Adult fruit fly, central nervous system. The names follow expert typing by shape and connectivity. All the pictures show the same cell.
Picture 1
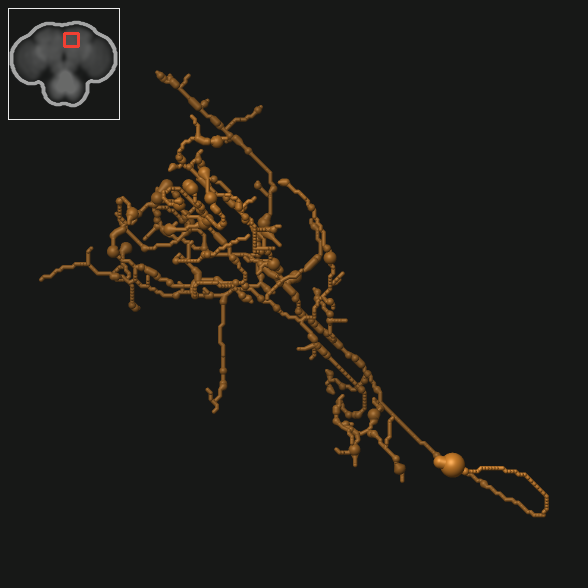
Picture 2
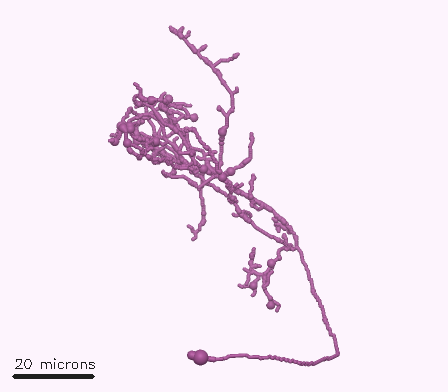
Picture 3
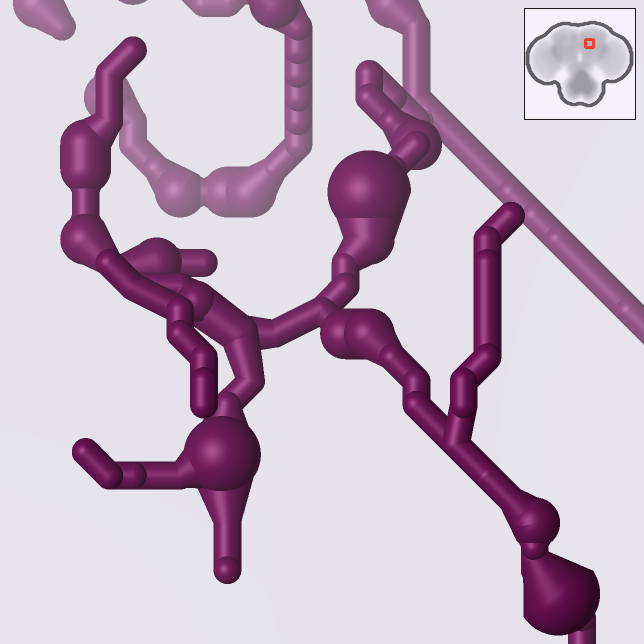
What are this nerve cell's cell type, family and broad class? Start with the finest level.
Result: CRE054; hemilineage EBa1; central-brain intrinsic neuron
